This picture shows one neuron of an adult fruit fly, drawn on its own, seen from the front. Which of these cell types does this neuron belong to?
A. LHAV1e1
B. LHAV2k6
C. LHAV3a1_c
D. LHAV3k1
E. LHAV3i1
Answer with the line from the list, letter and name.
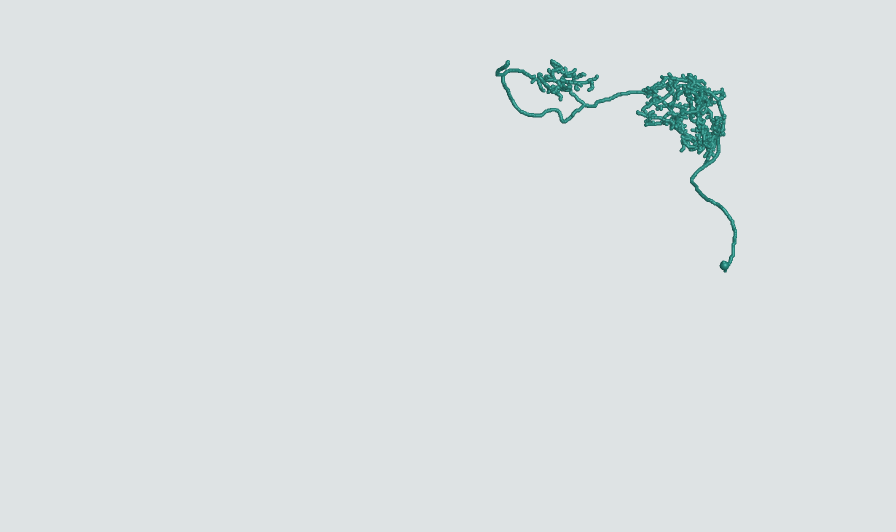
E. LHAV3i1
